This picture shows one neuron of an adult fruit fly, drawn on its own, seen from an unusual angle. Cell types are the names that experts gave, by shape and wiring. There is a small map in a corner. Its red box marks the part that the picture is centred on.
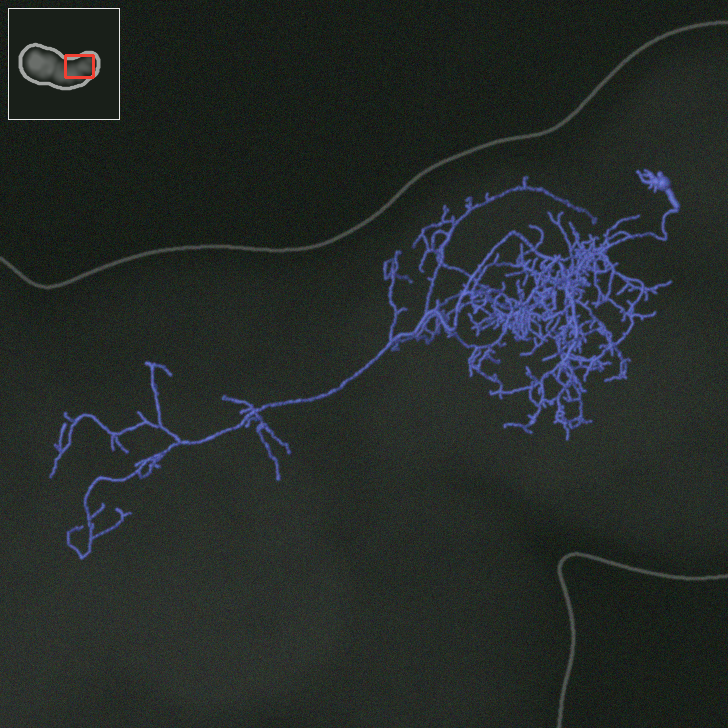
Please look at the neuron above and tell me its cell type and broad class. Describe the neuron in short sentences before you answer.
The cell body can be seen at the upper right of the picture. In this view it is wider than it is tall. Its cell type is INXXX107. Its broad class is nerve-cord intrinsic neuron.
